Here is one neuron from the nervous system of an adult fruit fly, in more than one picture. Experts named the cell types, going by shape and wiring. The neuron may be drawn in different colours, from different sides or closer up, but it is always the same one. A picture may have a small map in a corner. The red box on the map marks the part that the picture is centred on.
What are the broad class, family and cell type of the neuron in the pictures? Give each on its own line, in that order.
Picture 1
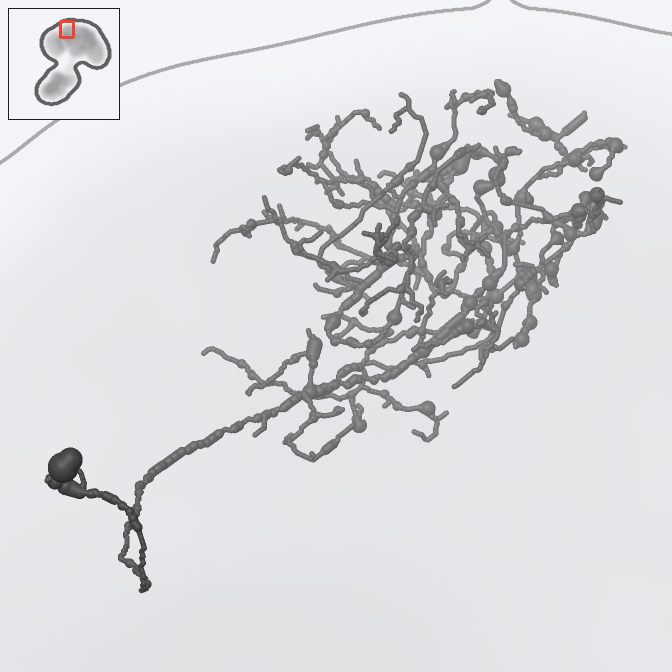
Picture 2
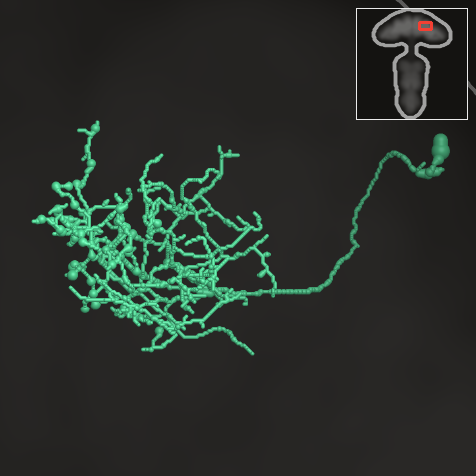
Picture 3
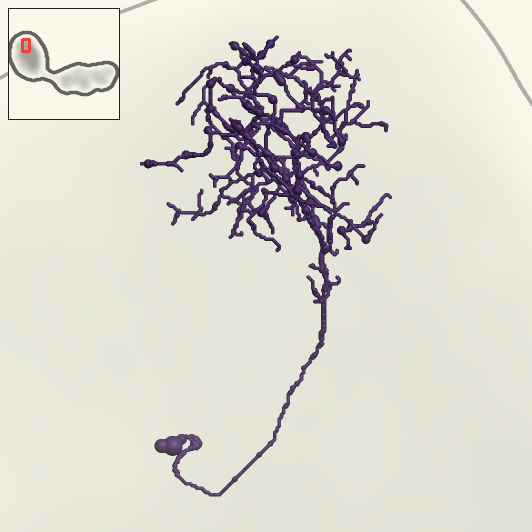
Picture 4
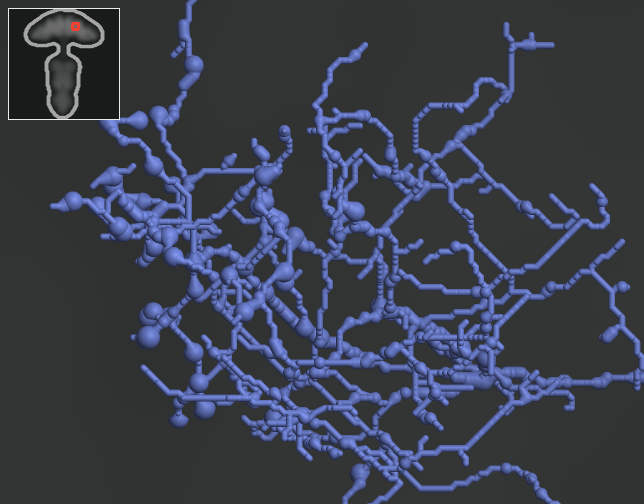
central-brain intrinsic neuron
hemilineage SLPal3_and_SLPal4_dorsal
SLP176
